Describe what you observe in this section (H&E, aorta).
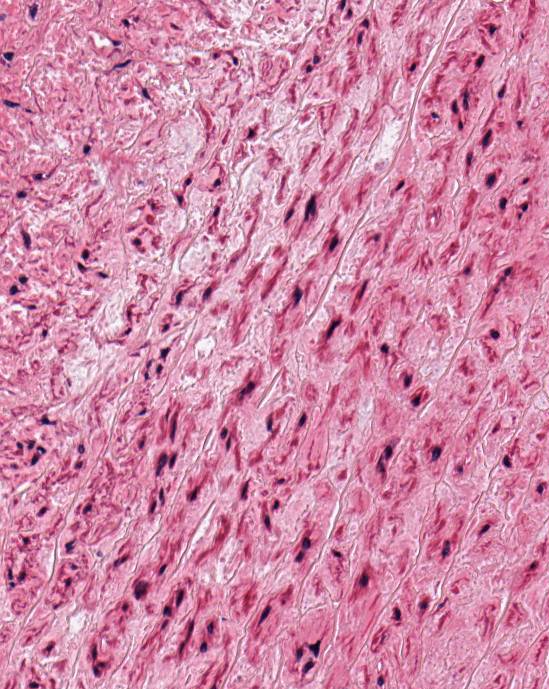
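Start with most of the field: elongated spindle cells lie parallel in bundles running diagonally from lower left to upper right. In the upper left corner they're less orderly, cut in varied planes and separated by paler loose areas. Now the nuclei: dark-staining and elongated, many with blunt rounded ends. Notice there's no epithelium, gland or fat cell anywhere.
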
